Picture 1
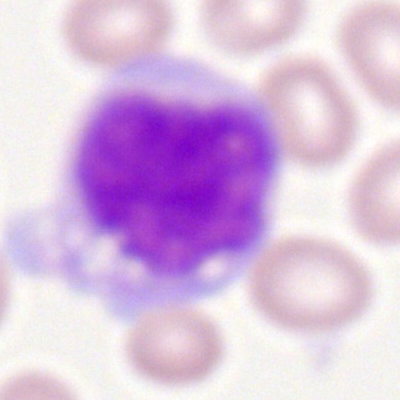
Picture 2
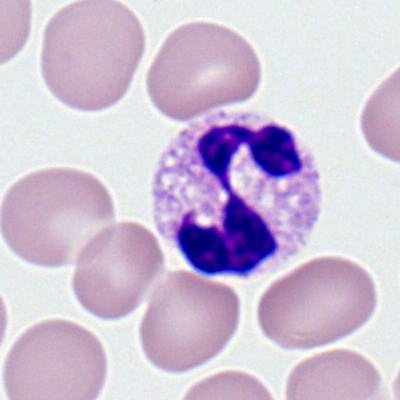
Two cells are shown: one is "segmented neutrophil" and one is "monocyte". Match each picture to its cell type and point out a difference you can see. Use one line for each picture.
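Picture 1 shows a monocyte: No distinct granules can be seen in the cytoplasm.
Picture 2 shows a segmented neutrophil: Fine pinkish-violet granules fill the cytoplasm.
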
